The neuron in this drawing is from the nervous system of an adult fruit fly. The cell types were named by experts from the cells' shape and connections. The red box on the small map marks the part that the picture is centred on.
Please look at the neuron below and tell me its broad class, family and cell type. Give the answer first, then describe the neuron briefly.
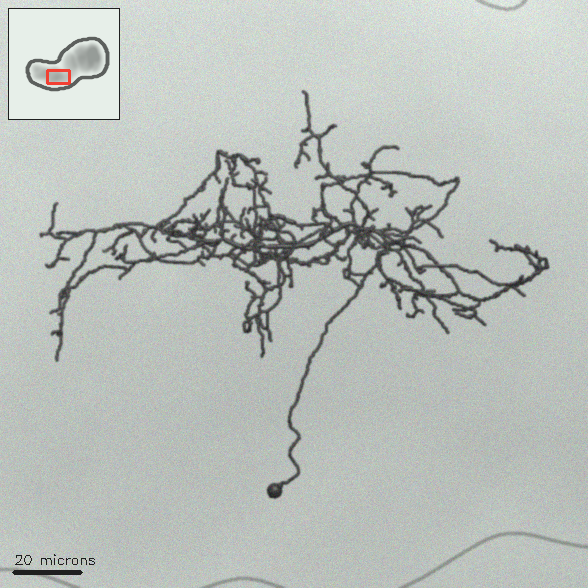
It is a nerve-cord intrinsic neuron. The family is hemilineage 06B. It is of cell type IN06B056. Its cell body lies at the bottom of the picture. By the scale bar it is about 150 microns wide in this view.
